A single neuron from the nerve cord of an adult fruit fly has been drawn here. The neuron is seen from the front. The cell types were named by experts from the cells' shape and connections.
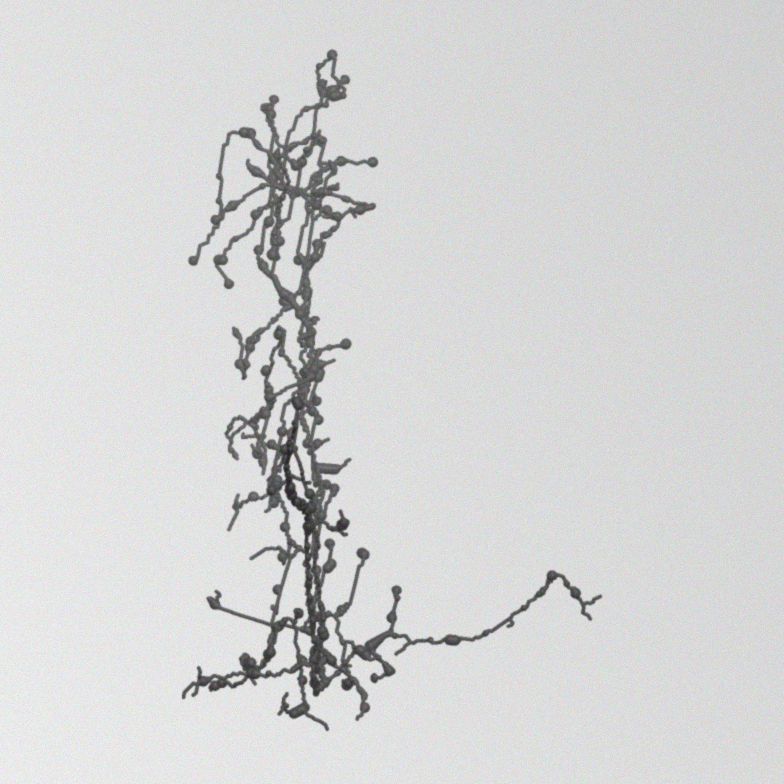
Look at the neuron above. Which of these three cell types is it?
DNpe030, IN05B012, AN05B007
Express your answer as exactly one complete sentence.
The cell type DNpe030 includes this neuron.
